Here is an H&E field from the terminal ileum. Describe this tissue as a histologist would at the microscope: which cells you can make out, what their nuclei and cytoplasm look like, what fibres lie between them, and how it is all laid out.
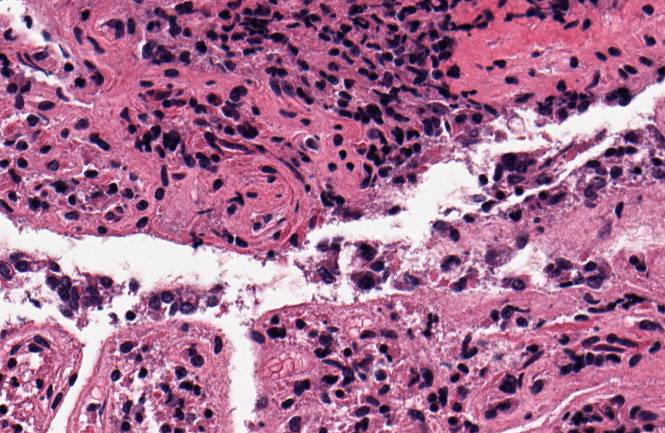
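Pink, fibrous stroma occupies the whole field. Just above the central cleft, left of centre, spindle cells and fibres are wound into a concentric whorl. Many of the nuclei are elongated and spindle-shaped, mixed with rounder ones. No fat cells are present in the field.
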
